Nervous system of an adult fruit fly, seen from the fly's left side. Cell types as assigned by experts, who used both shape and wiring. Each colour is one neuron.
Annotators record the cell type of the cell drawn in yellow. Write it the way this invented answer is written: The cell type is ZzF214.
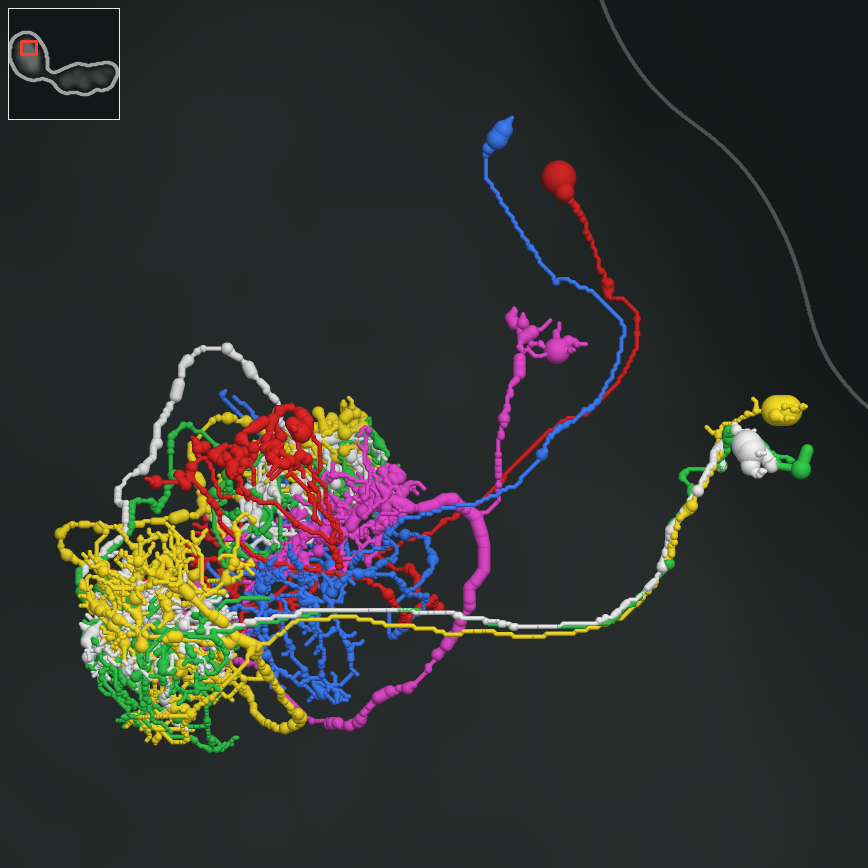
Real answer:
The cell type is hDeltaM.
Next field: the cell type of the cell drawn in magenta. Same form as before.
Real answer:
The cell type is hDeltaB.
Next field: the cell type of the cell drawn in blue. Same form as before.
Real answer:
The cell type is hDeltaJ.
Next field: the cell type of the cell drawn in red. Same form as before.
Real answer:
The cell type is hDeltaK.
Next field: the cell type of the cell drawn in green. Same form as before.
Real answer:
The cell type is hDeltaI.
